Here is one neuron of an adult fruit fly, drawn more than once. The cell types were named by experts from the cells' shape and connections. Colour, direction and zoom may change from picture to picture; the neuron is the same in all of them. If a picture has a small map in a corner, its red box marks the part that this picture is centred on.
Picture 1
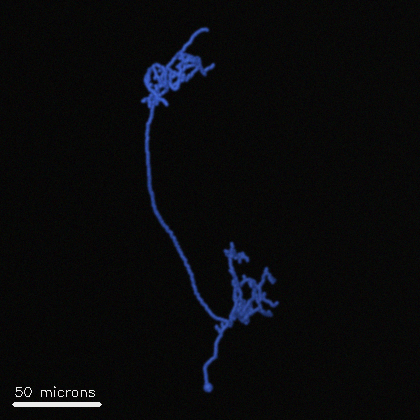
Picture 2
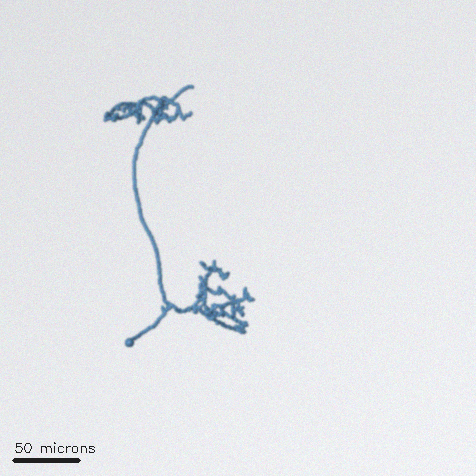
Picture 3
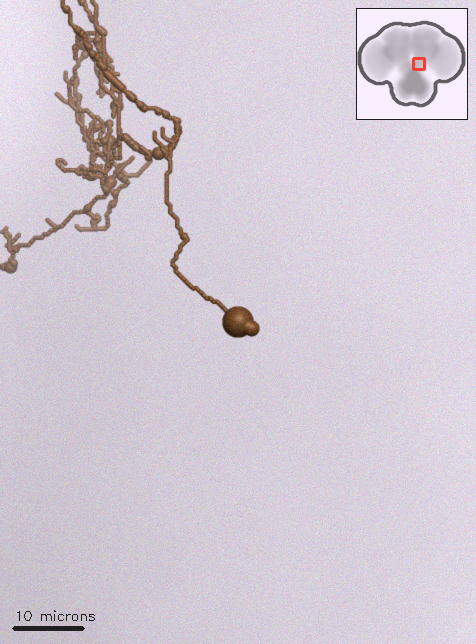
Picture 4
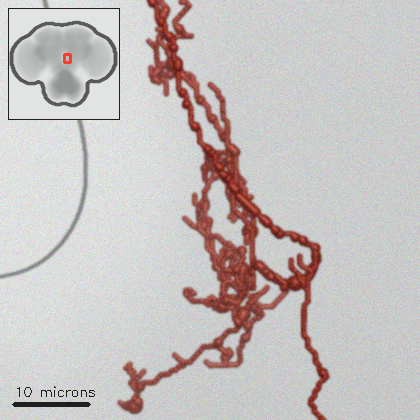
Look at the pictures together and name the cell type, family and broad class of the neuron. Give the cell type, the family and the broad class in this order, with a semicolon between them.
CB4082; hemilineage FLAa2; central-brain intrinsic neuron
